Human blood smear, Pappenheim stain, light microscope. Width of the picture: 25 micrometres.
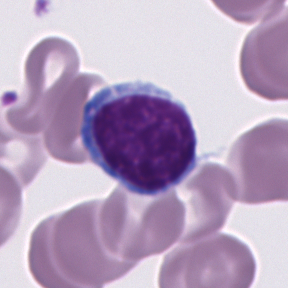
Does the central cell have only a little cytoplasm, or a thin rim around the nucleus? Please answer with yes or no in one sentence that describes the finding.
Yes, in this cell the cytoplasm is scant.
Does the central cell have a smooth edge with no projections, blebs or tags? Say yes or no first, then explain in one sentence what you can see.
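No. A fine wisp of cytoplasm extends from the right edge of the cell.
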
